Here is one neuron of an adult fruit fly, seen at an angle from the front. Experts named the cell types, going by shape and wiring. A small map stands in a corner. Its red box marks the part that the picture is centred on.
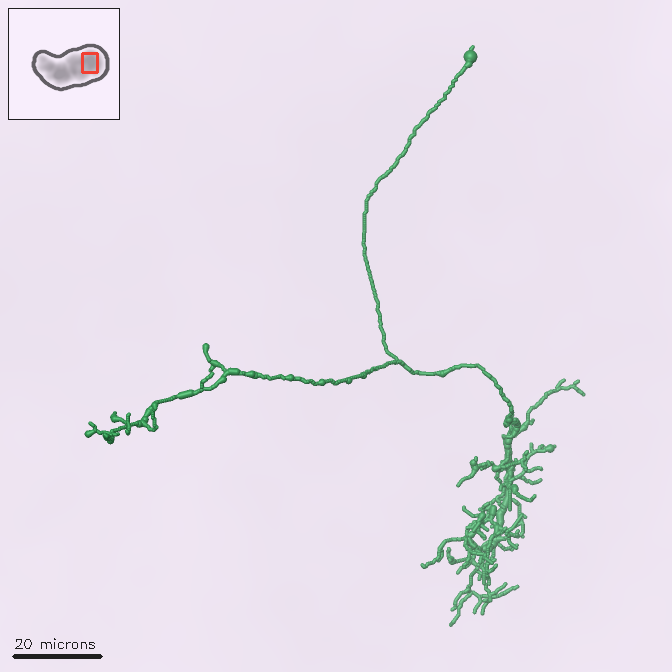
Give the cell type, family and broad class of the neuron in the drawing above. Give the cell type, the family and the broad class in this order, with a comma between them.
LC22, hemilineage VPNd1, visual projection neuron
